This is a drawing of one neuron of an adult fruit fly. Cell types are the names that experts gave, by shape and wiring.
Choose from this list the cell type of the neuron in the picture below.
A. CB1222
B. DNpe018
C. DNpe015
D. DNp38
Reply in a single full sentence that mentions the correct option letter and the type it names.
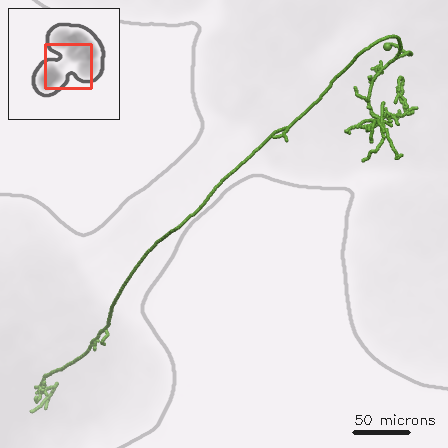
The cell identity of the neuron is DNpe015, given in option C.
